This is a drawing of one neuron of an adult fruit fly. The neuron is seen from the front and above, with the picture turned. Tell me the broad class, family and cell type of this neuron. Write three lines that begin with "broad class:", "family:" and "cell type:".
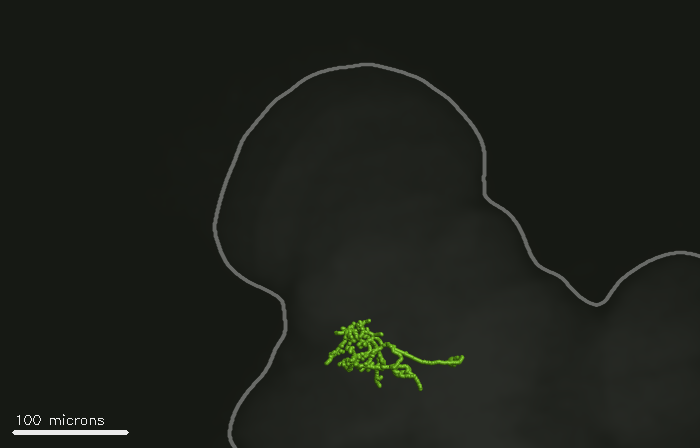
broad class: central-brain intrinsic neuron
family: hemilineage DM5_ventral
cell type: WED162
